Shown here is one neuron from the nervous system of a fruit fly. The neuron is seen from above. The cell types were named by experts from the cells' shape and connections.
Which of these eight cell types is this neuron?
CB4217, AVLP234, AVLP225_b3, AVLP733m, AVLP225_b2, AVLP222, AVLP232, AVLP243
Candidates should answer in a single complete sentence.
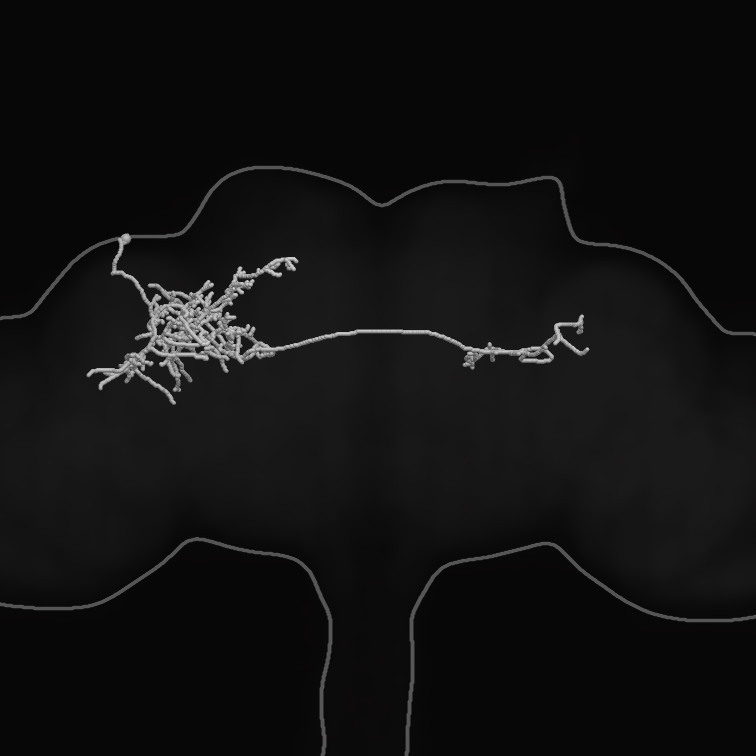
As for cell type, this neuron is AVLP733m.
